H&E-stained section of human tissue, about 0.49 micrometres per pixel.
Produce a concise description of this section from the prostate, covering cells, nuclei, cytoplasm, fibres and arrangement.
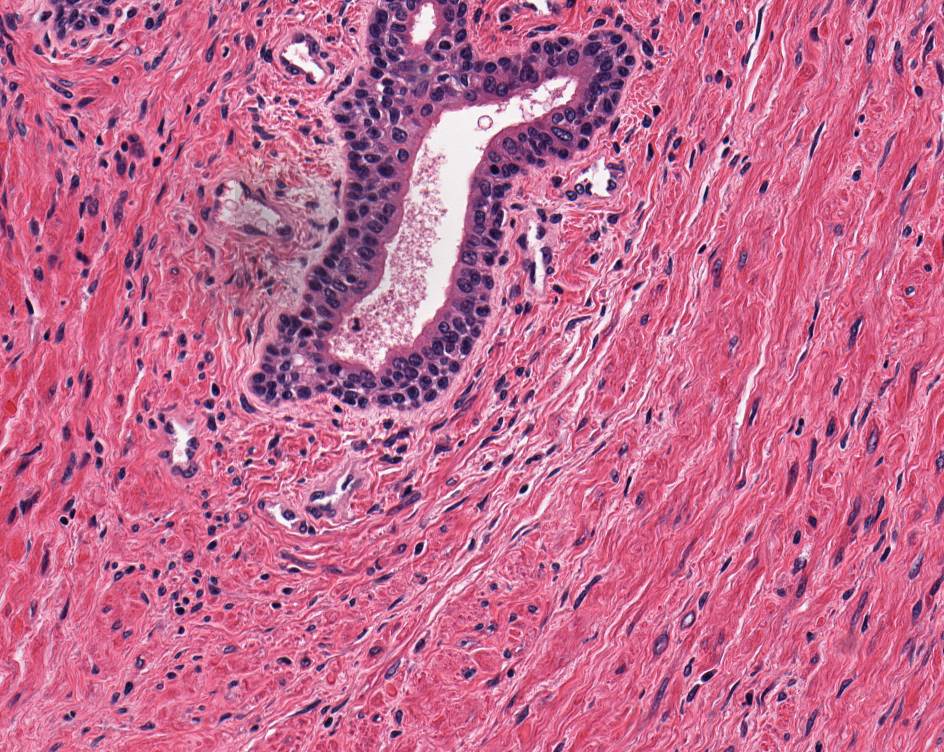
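First, the epithelium: a single elongated duct-like structure lies in the upper centre, and spindle-cell stroma fills the rest of the field. Second, the stroma itself: dense, strongly eosinophilic, with many spindle cells bearing elongated nuclei. Third, vessels: several small slit-like vascular spaces are scattered around the duct. Last, just below the duct, a looser, more cellular zone of stroma concentrates small round dark nuclei.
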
